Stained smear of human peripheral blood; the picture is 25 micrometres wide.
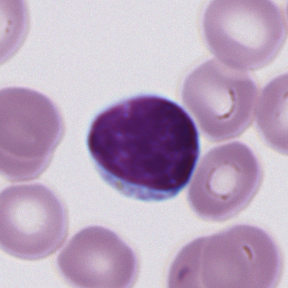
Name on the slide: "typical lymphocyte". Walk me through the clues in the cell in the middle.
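The nucleus is a single rounded mass, without lobes or a deep indentation.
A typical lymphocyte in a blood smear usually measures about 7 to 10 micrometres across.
This cell's size fits that range, at about 10 micrometres across.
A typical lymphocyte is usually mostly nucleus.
Here the nucleus, about 10 by 8 micrometres, fills about 80% of the cell's area, which agrees.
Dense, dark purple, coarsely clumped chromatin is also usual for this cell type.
The chromatin here is dense and dark purple, matching that, with only faint lighter streaks. The cytoplasm, pale and lightly stained rather than deep blue, forms a thin crescent along the lower edge of the cell.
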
